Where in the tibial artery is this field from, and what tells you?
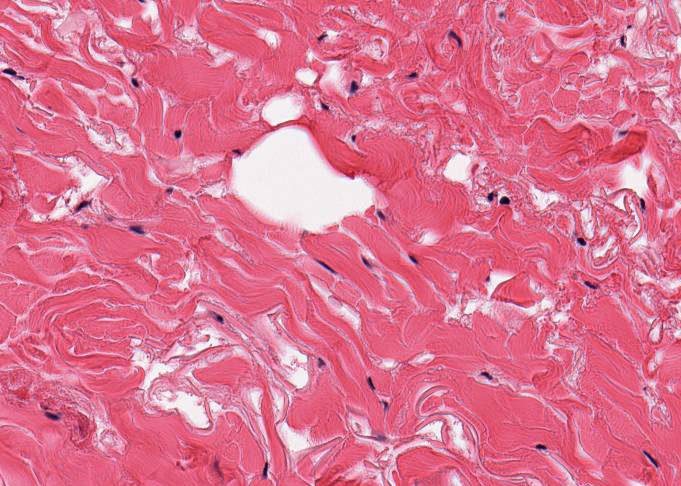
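The field shows the tunica adventitia. Thick, wavy, curving pink collagen bundles fill it entirely and run in many directions, with narrow white clefts between many of them. Small, elongated dark blue nuclei lie singly and sparsely among the bundles.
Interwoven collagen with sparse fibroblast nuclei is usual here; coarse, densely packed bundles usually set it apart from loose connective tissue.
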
